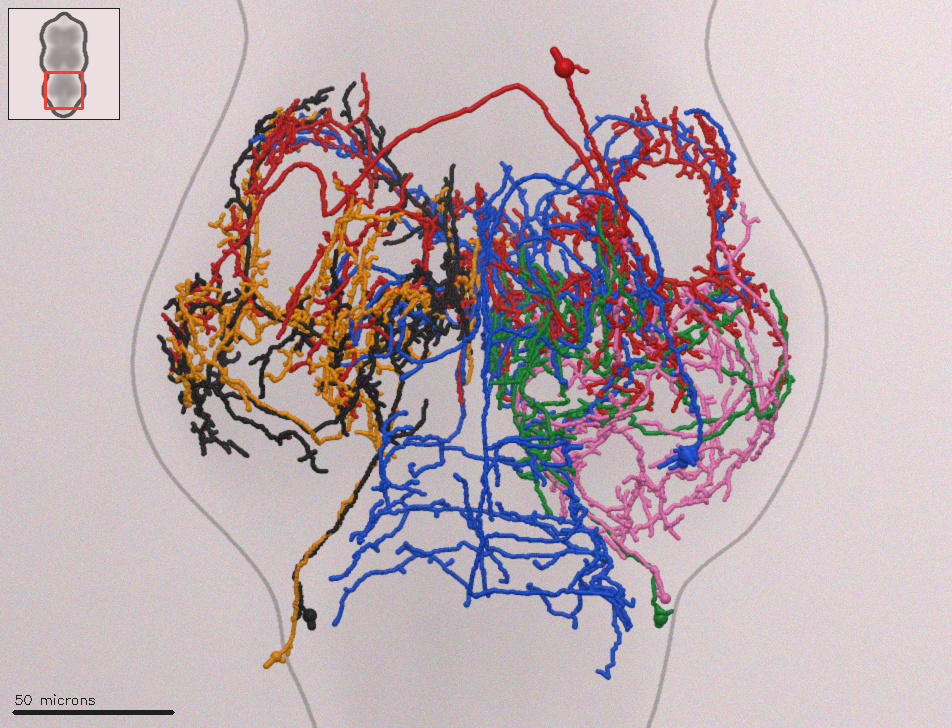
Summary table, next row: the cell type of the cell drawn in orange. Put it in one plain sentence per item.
The cell type is IN03A048.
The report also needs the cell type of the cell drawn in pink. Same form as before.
The cell type is IN03A064.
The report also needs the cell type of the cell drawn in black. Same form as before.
The cell type is IN03A055.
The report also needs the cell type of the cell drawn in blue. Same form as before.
The cell type is IN19A028.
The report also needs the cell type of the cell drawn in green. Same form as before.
The cell type is IN03A082.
